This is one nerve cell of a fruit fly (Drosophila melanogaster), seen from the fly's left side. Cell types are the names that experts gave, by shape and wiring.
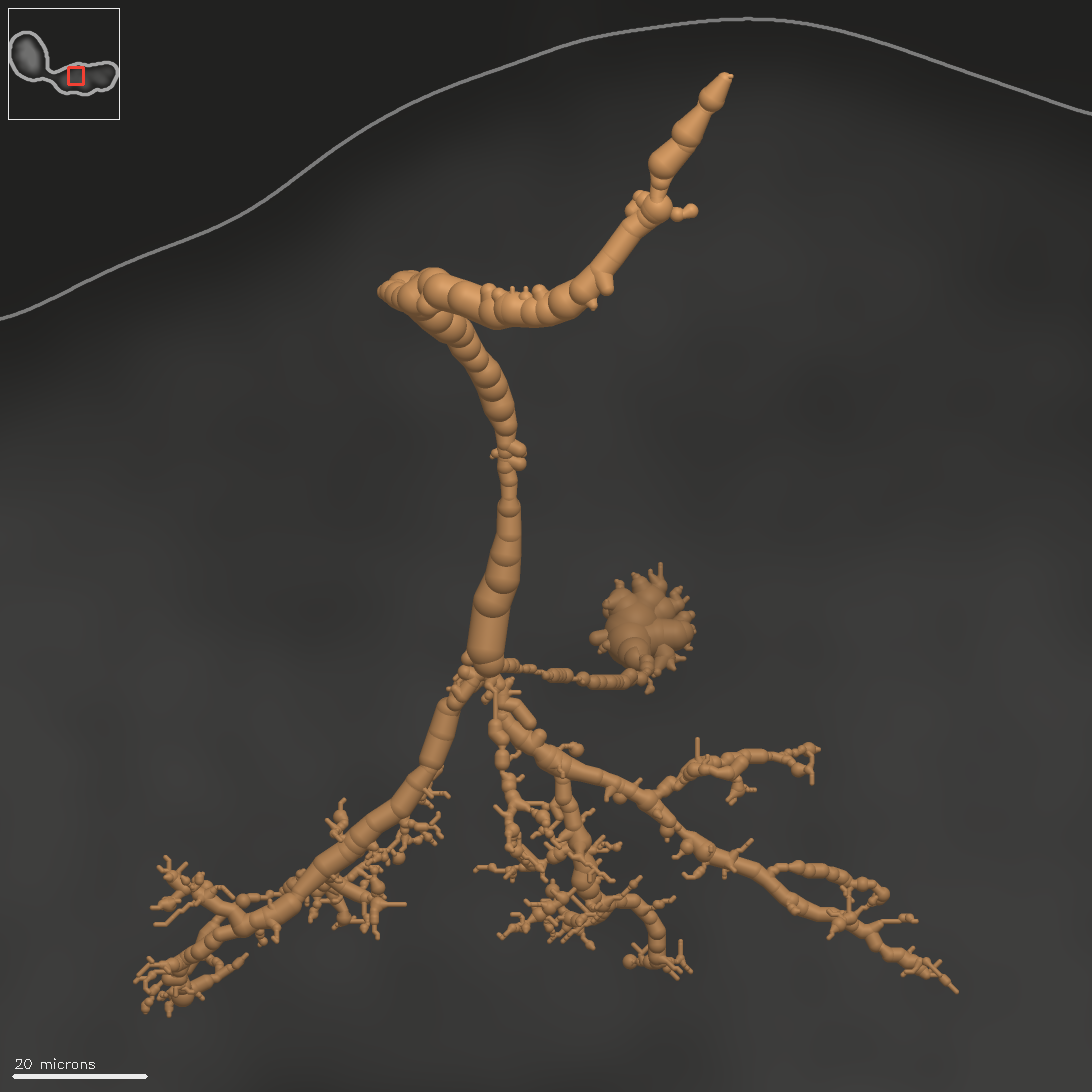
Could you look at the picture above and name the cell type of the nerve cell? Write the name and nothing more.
PSI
